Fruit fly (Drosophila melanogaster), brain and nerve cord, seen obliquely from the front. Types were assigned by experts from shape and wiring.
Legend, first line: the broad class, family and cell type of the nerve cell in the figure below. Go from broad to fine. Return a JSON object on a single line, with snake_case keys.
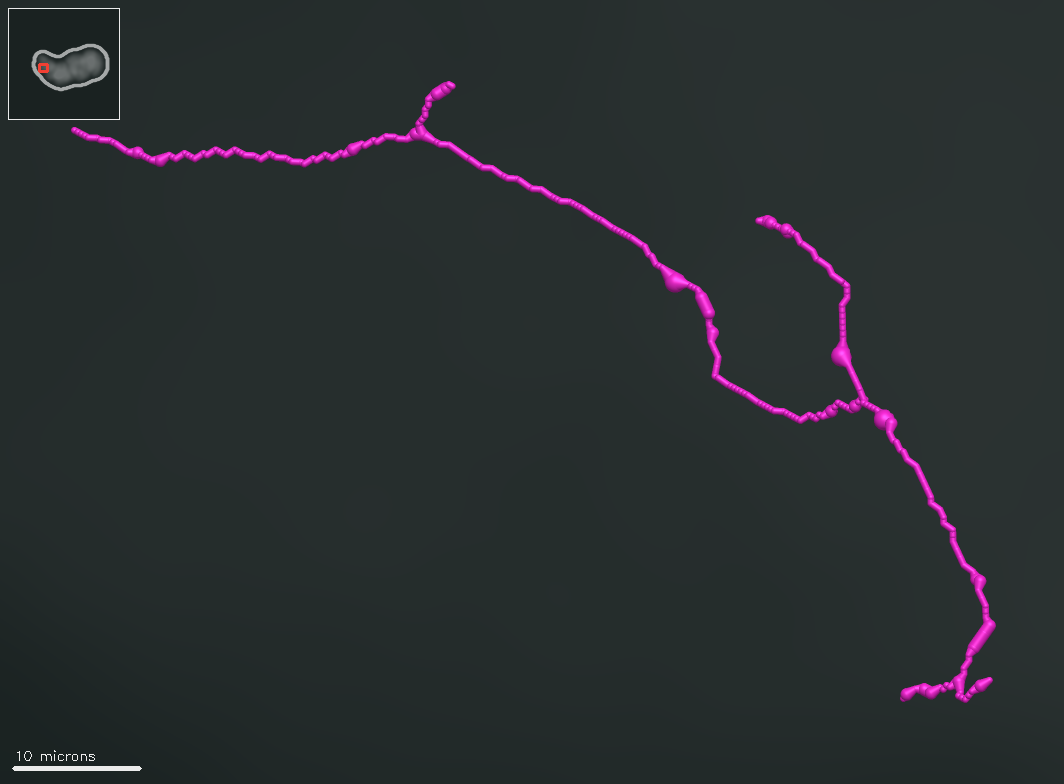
{"broad_class": "sensory neuron entering the nerve cord", "family": "class chemosensory", "cell_type": "SNch10"}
